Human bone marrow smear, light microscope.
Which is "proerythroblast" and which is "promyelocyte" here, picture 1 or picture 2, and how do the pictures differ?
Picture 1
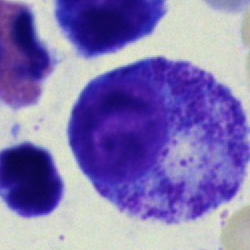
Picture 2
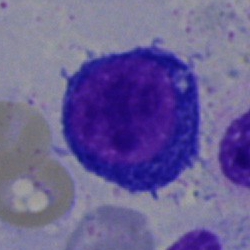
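Picture 1 shows the promyelocyte, and picture 2 the proerythroblast. In picture 1 the nucleus stains a dense dark blue-purple, and the cytoplasm fills about the right half of the cell, carrying many scattered purple granules. A paler area with fewer granules lies in the middle of that cytoplasm, beside the nucleus. In picture 2 the cytoplasm is a deep, dark blue, with a small pale clear spot at the upper right. The chromatin there looks fine-textured, without coarse dark blocks. Several small short projections also stick out from the edge of the proerythroblast.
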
